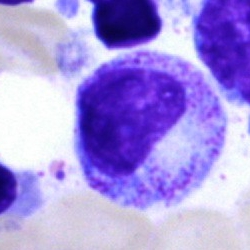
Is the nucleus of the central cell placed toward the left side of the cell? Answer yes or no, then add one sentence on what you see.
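Yes. The single nucleus sits off-centre toward the upper left of the cell.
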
